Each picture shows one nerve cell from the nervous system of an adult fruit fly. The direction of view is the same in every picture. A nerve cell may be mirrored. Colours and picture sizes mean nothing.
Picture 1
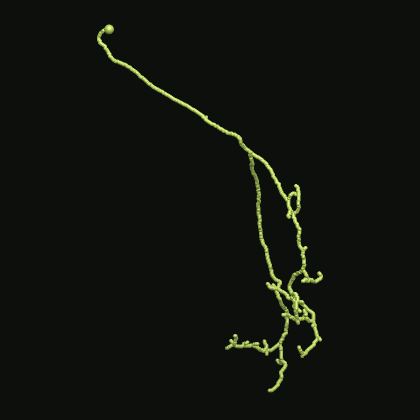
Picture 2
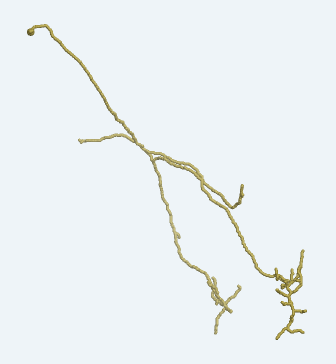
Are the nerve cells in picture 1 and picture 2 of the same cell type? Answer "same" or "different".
same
